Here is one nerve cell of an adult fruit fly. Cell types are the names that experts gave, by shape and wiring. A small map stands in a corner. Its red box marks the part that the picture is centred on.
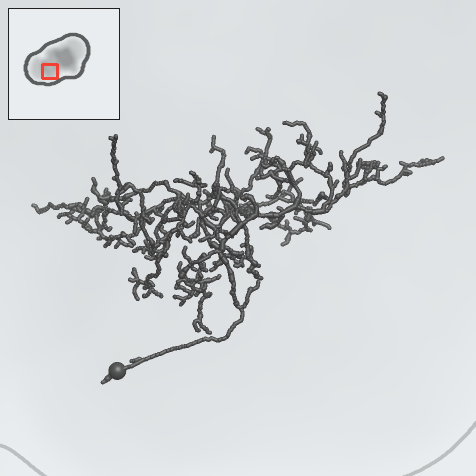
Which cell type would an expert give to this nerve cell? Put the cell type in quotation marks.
"PLP119"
